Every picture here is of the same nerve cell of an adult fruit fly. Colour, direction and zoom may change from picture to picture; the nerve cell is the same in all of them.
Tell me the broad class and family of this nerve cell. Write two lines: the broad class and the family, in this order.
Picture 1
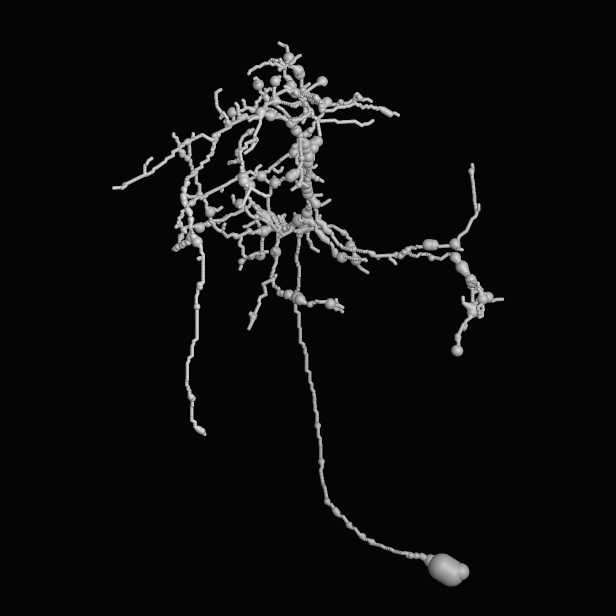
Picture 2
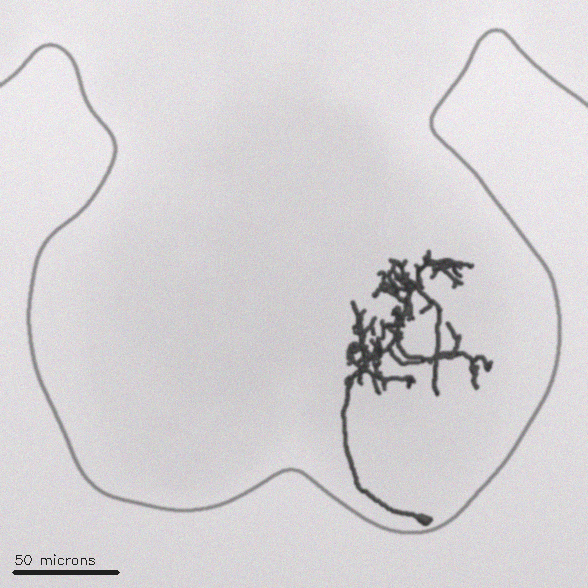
nerve-cord intrinsic neuron
hemilineage 04B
